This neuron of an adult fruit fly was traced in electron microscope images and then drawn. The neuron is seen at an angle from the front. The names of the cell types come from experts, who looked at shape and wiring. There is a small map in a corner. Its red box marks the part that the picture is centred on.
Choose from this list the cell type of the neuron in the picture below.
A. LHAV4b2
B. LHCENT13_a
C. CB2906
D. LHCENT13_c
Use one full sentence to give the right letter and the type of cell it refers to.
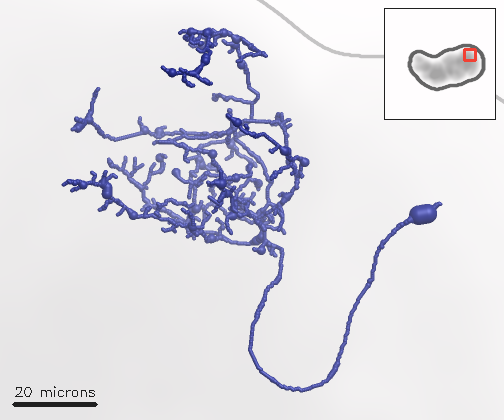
Option C lists CB2906, and that is the cell type of the neuron.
